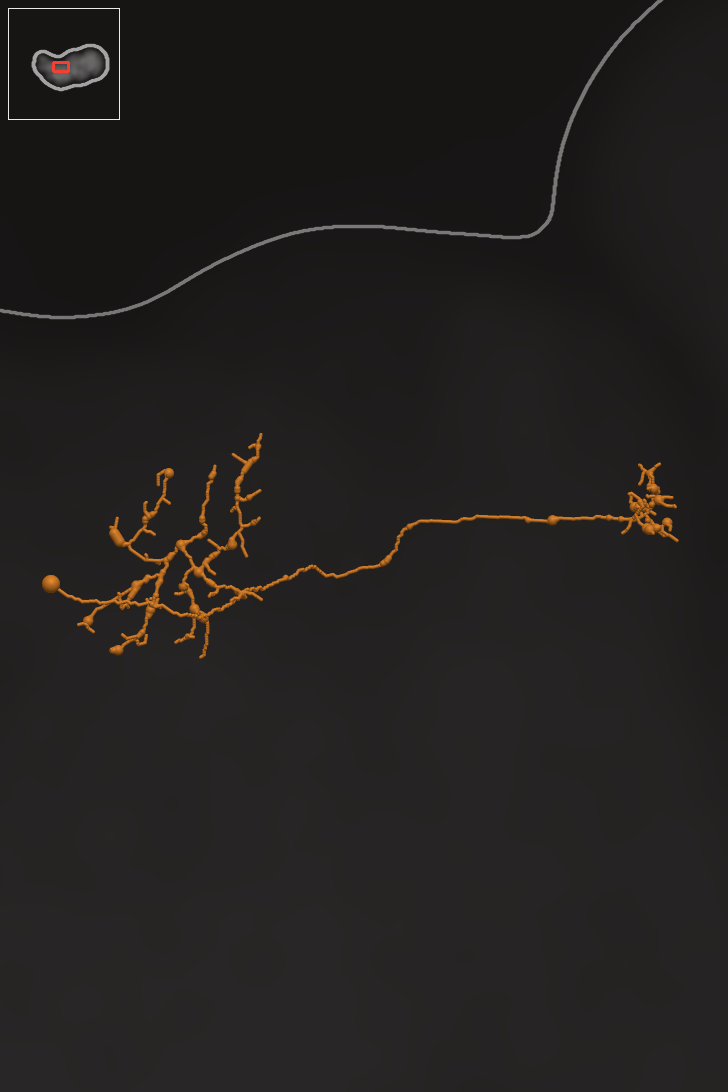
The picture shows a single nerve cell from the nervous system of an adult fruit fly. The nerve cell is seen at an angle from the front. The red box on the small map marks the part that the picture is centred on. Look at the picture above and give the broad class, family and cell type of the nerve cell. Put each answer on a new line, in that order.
optic-lobe intrinsic neuron
Tm
Tm34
